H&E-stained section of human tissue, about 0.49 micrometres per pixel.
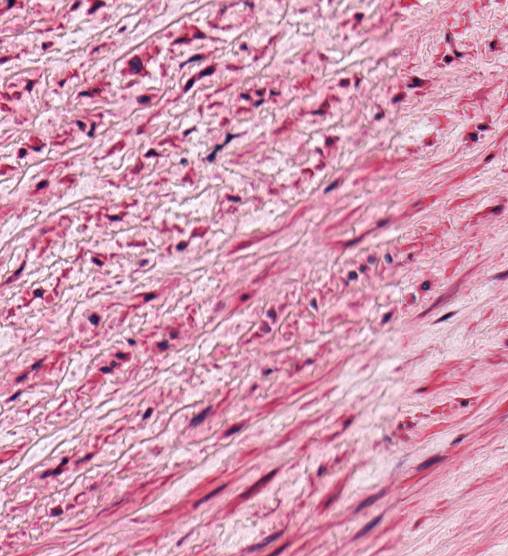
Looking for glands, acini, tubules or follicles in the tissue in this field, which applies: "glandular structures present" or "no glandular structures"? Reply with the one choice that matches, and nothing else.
No glandular structures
